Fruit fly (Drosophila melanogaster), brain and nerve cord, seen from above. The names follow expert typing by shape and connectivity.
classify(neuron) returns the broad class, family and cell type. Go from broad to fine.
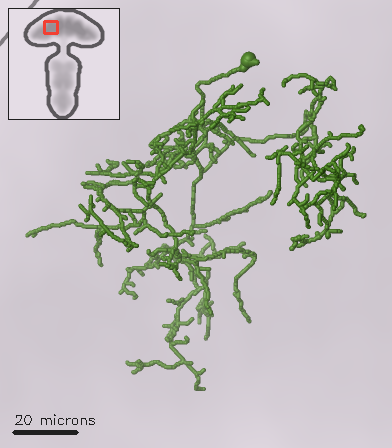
central-brain intrinsic neuron; hemilineage SLPad1_anterior; CB4220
